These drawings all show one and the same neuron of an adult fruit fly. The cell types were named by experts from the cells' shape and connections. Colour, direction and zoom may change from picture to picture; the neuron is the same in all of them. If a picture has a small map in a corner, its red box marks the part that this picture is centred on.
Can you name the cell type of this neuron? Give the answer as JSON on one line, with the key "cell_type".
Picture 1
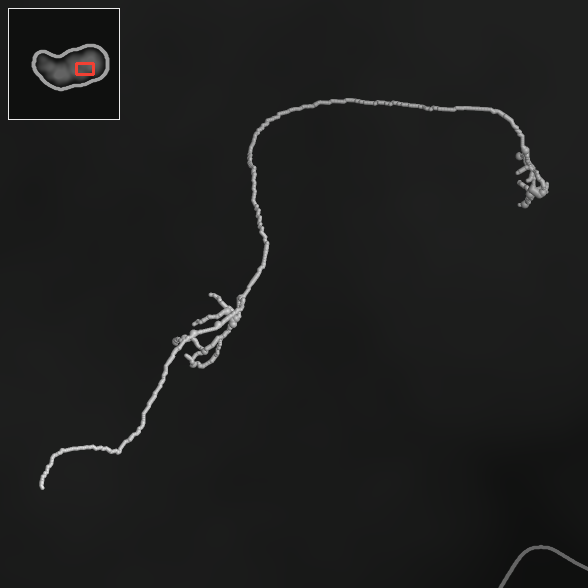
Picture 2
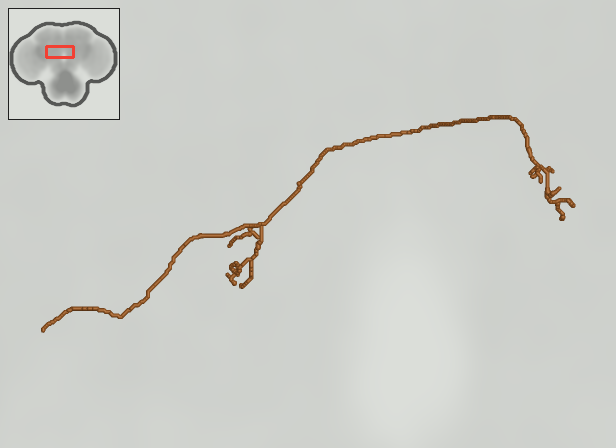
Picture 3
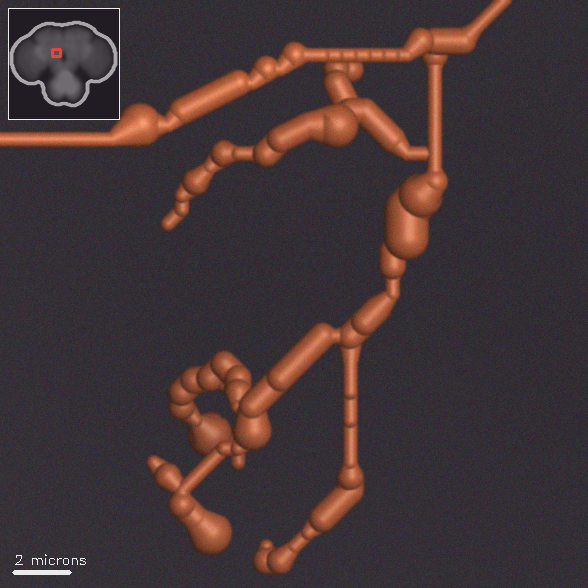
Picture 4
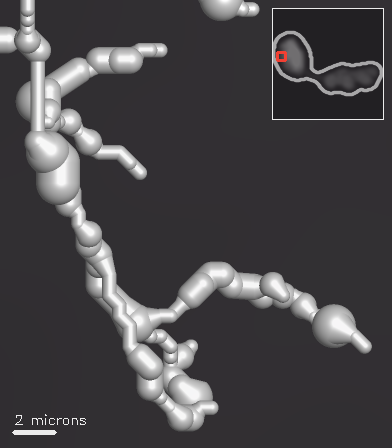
{"cell_type": "ORN_DC2"}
